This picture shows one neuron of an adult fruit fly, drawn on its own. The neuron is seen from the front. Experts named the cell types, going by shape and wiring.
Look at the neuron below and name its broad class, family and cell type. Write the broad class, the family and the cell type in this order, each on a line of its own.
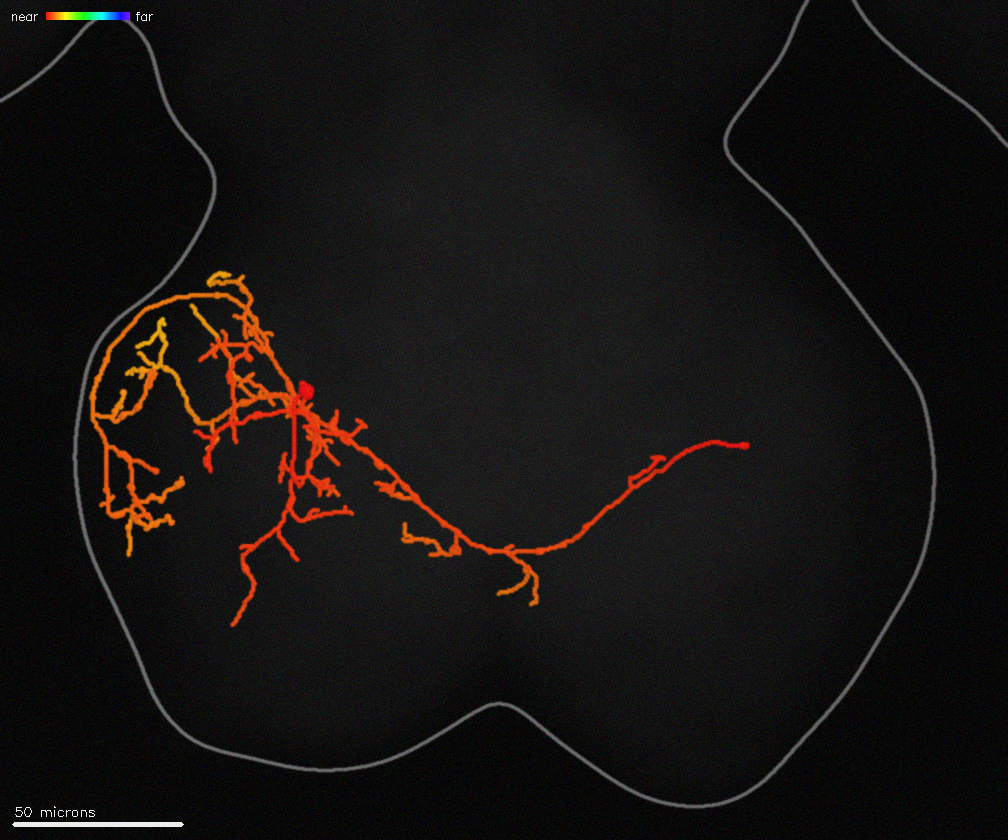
nerve-cord intrinsic neuron
hemilineage 16B
IN16B070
